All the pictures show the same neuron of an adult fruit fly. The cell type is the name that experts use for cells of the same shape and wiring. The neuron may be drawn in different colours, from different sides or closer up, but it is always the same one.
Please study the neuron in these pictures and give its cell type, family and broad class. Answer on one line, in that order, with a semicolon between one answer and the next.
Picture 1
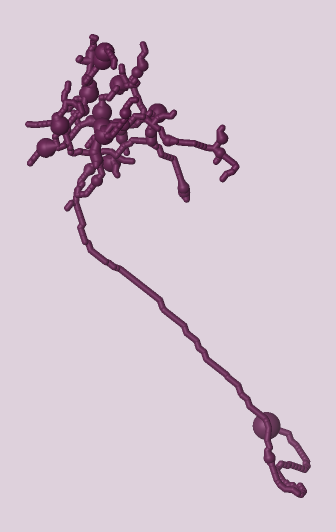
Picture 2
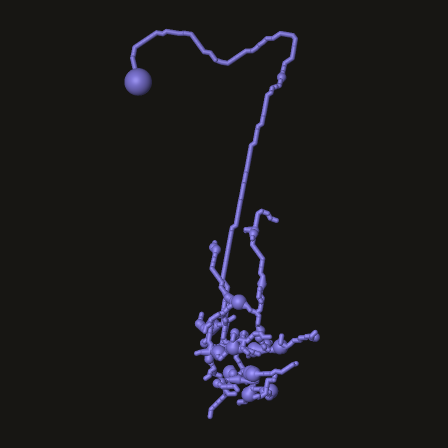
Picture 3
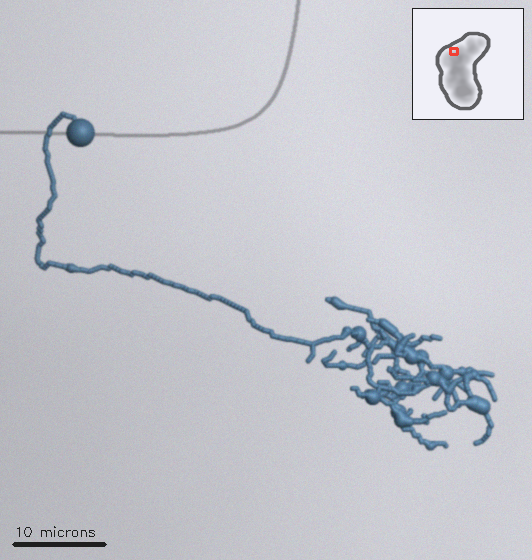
Cm4; Cm; optic-lobe intrinsic neuron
